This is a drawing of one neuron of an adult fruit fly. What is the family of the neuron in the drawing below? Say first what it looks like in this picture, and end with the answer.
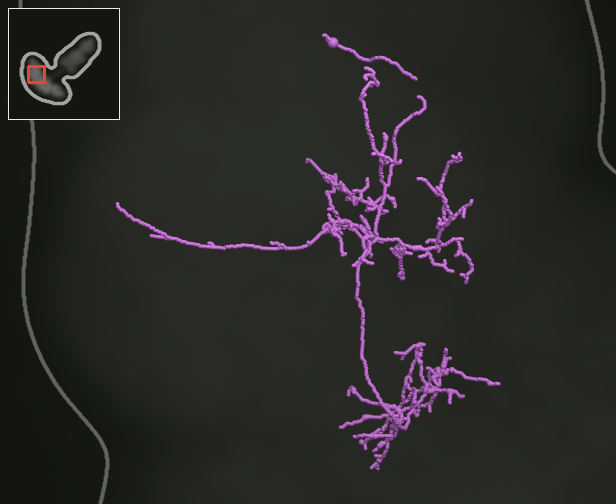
It is in the brain and does not reach the nerve cord. The cell body can be seen at the top of the picture. The picture shows dozens of branch ends. It is a central-brain intrinsic neuron. Its family is hemilineage CLp2.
